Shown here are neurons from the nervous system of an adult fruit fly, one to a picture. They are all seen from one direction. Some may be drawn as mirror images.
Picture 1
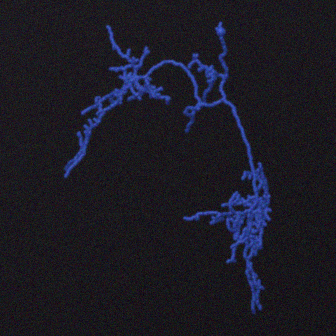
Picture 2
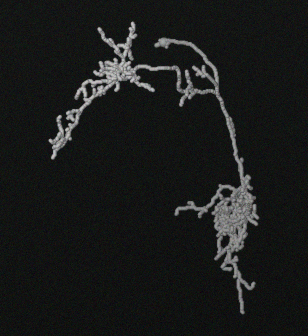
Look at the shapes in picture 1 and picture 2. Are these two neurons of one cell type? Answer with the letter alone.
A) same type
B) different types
A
